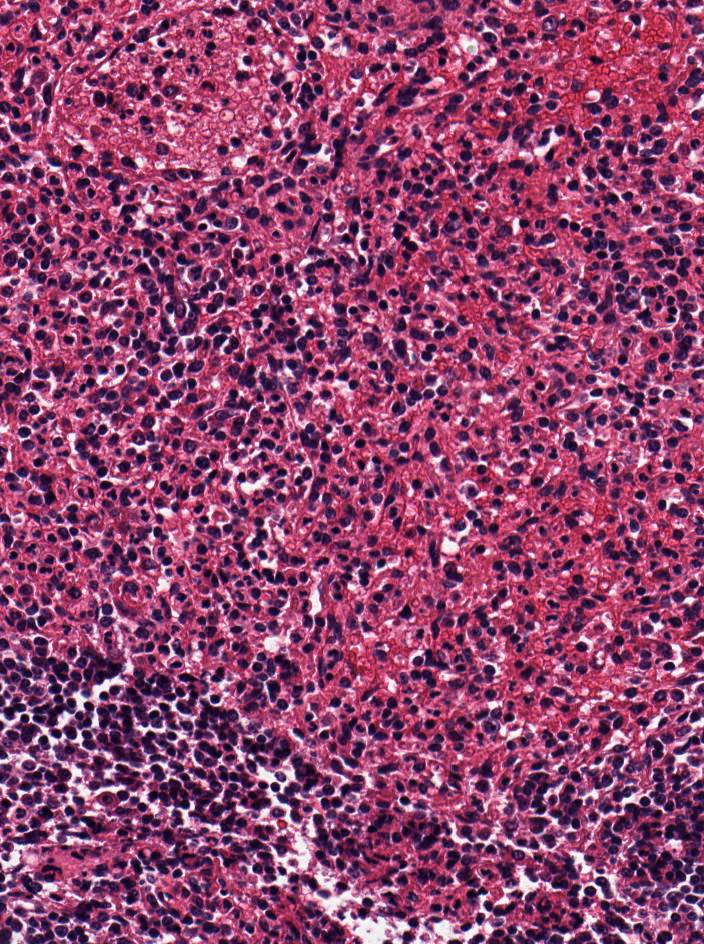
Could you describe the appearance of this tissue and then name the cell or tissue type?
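What strikes me first is a solid sheet of densely packed cells, with no glands, tubules or epithelium anywhere. Along the lower left runs a darker purple zone of tightly packed cells, mainly small lymphocytes with round, dark nuclei and scant cytoplasm. In the central and upper parts, elongated, spindle-shaped nuclei are scattered among the round ones. This tissue is spleen.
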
